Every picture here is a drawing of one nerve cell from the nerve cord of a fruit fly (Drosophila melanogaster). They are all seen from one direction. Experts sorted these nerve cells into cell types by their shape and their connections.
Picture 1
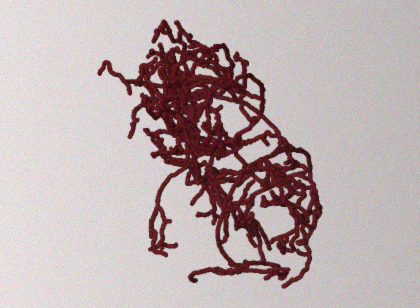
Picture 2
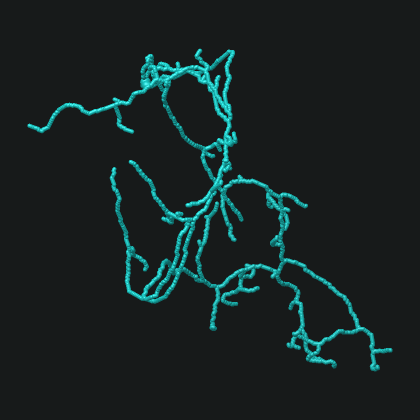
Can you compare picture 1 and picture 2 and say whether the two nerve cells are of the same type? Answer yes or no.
no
